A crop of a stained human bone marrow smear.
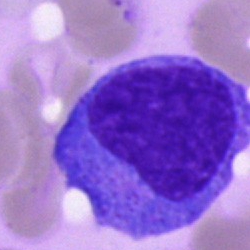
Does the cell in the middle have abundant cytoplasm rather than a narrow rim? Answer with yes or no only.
Yes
